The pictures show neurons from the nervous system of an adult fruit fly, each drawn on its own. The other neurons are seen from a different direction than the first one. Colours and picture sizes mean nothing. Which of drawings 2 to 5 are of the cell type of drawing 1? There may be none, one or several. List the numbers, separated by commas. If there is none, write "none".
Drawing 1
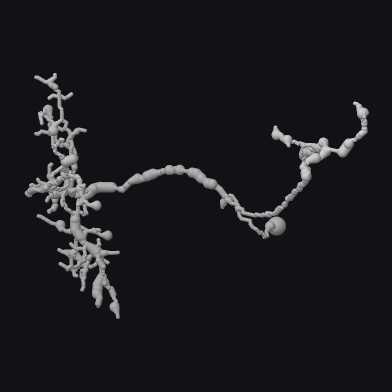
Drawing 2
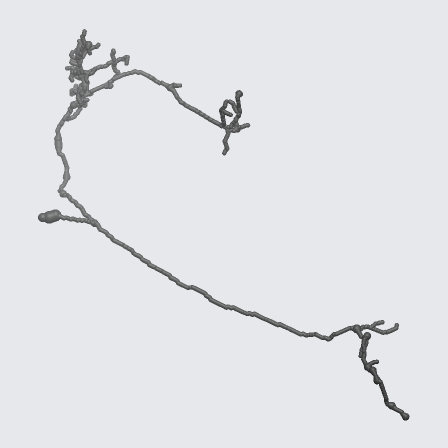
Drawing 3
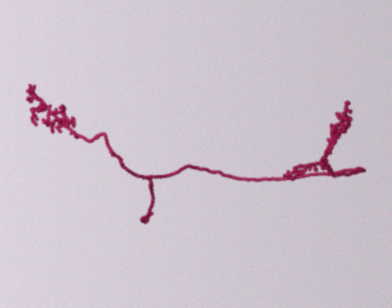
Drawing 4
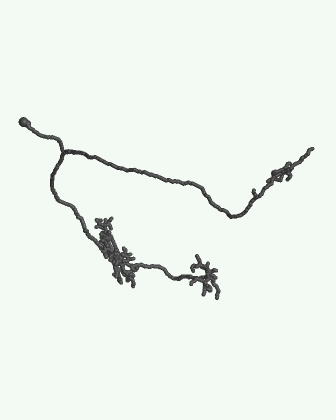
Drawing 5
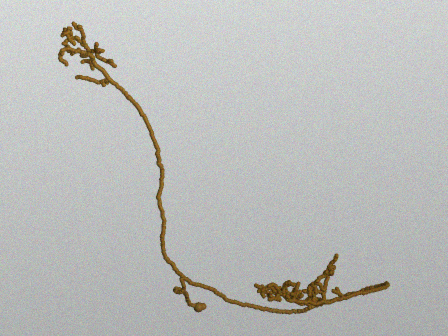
2, 4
